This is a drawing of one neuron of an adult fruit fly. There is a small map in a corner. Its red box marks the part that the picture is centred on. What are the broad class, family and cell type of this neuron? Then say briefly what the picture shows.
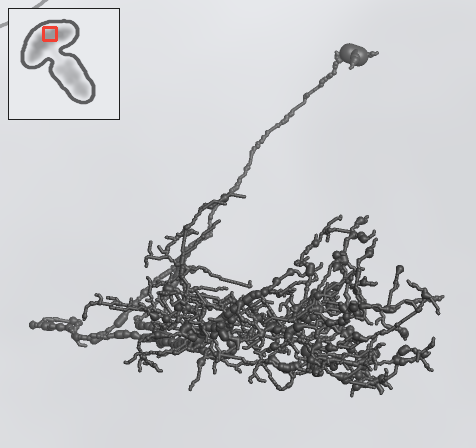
This is a central-brain intrinsic neuron. Its family is hemilineage AOTUv4_ventral. The cell type is SIP026. It lies in the brain. The picture shows dozens of branch ends.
